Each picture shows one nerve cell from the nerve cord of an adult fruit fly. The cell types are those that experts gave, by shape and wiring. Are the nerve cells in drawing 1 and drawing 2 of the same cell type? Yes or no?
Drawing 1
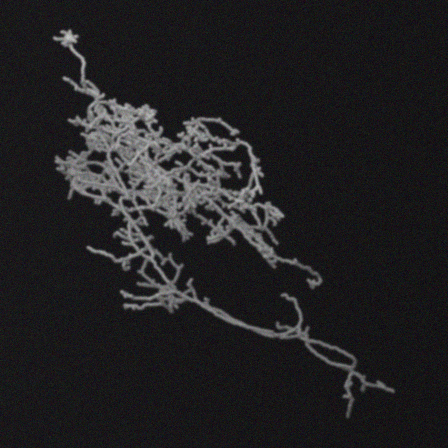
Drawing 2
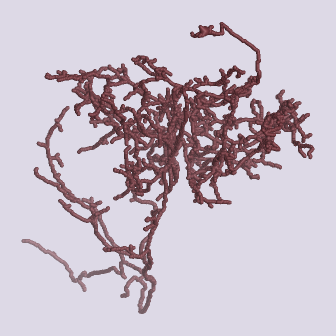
yes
